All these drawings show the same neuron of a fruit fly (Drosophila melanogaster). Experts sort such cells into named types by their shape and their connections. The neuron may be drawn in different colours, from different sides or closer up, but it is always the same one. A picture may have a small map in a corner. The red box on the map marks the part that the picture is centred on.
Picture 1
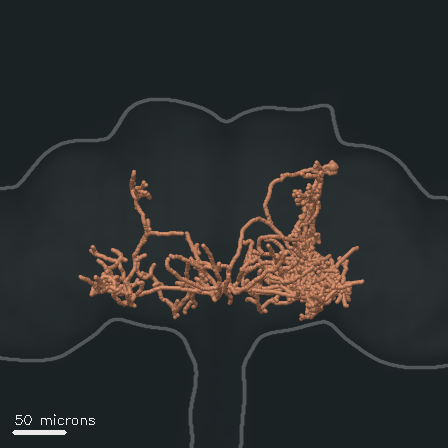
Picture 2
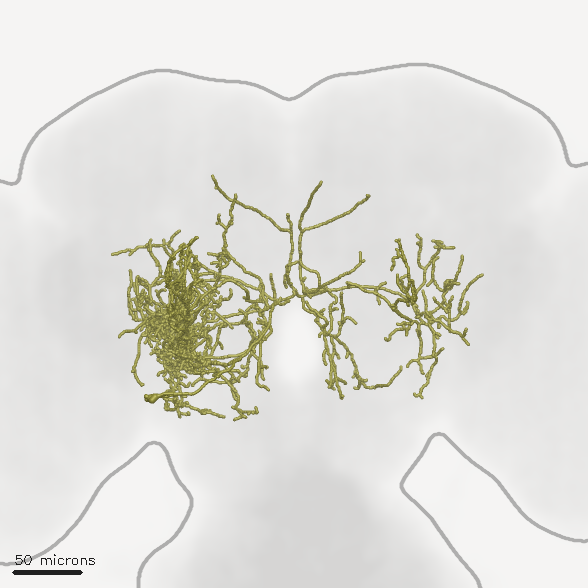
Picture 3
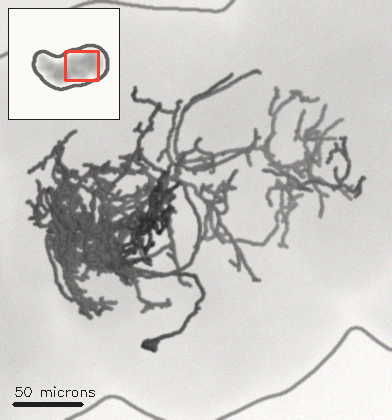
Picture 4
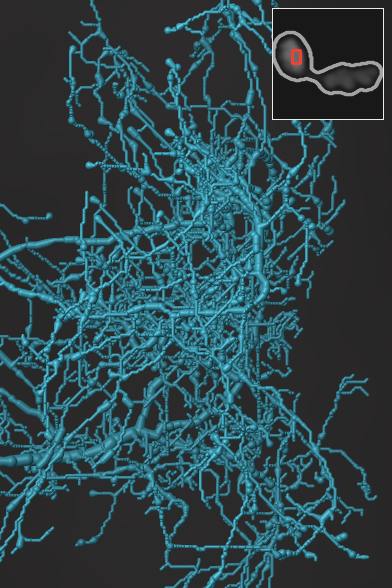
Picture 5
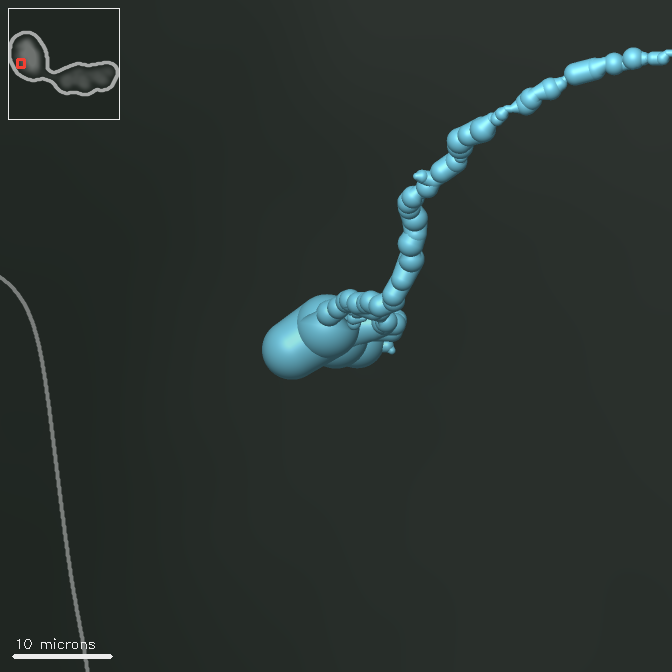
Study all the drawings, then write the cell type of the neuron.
WED184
